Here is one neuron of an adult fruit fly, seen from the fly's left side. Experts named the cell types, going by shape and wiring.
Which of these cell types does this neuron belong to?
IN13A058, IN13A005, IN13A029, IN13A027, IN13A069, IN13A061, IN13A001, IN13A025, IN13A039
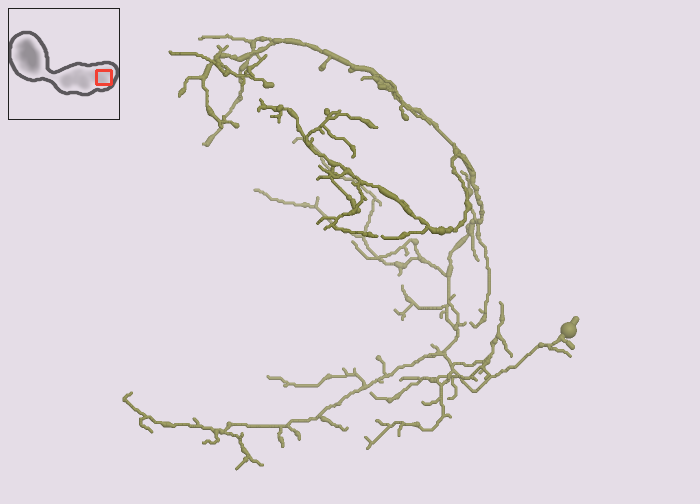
IN13A029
